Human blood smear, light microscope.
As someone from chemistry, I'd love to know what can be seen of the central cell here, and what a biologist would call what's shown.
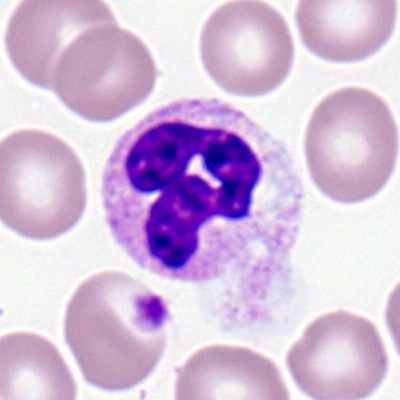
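So, it's roughly round, with a paler, irregular bulge at the lower right edge. The nucleus is split into three lobes that stay connected, and you can't see any nucleoli in it. Fine lilac granules are scattered through the cytoplasm. It's a segmented neutrophil.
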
